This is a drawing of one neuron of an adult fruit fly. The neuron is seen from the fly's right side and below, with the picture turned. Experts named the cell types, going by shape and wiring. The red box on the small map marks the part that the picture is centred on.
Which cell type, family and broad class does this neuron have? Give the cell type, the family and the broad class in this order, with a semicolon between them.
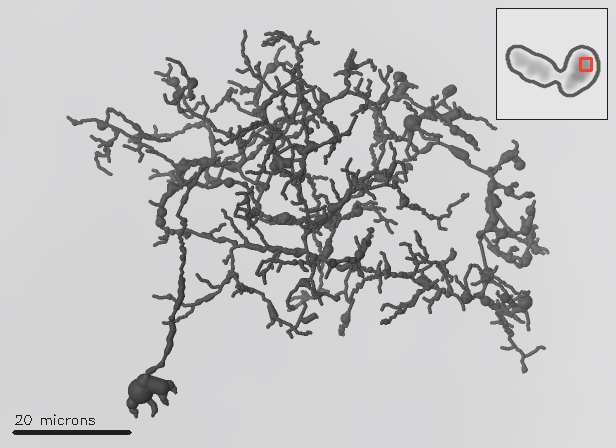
CB2655; hemilineage VLPl&p1_lateral; central-brain intrinsic neuron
